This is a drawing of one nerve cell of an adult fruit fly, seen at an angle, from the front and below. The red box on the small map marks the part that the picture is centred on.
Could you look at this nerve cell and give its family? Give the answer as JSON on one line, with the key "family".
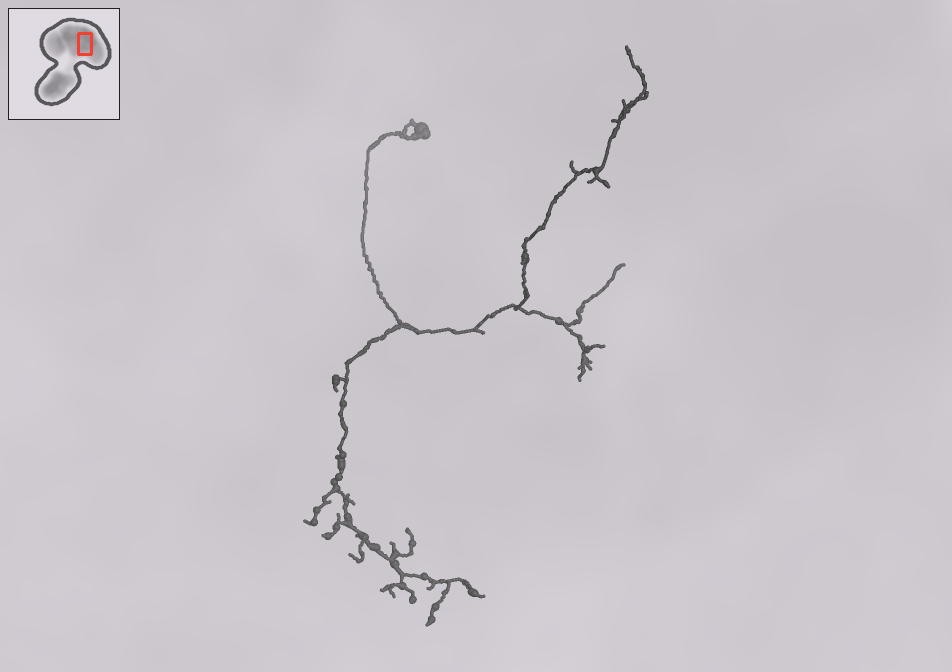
{"family": "hemilineage PSp1"}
